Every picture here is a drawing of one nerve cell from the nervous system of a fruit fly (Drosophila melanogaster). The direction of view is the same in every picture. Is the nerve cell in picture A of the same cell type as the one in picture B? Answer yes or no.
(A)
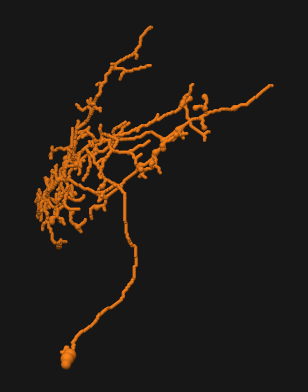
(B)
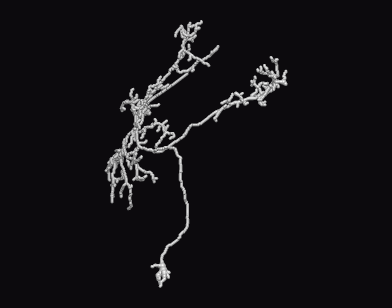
no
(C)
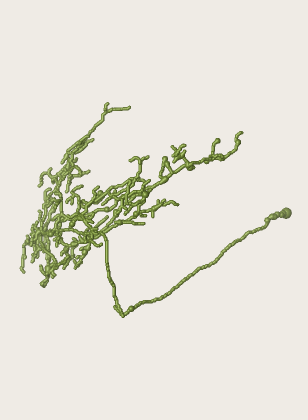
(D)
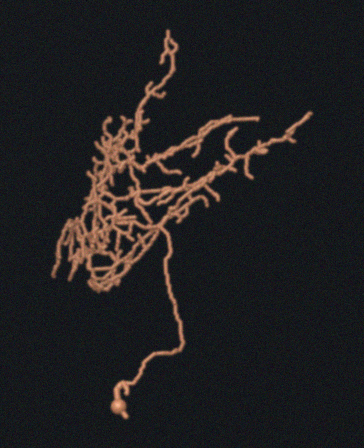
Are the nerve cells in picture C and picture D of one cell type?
yes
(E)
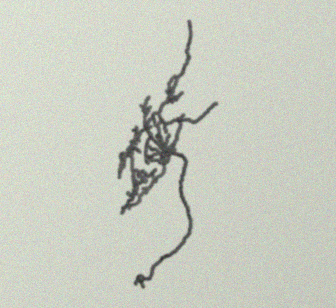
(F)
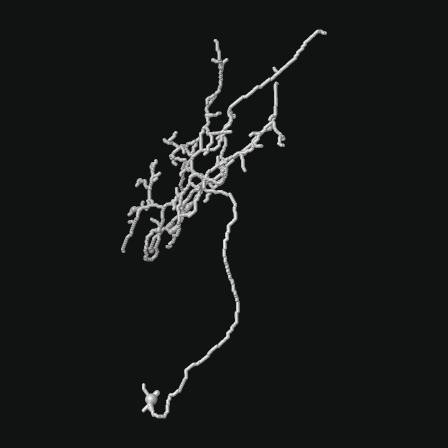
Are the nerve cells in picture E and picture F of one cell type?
yes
